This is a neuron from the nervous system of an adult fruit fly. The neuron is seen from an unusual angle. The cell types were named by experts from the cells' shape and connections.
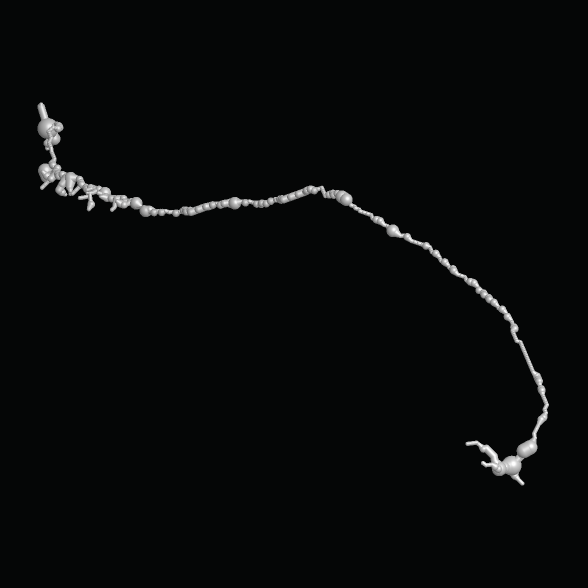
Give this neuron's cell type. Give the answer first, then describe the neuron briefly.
It is of cell type L3. This is an optic-lobe intrinsic neuron. The cell body can be seen at the upper left of the picture. In this view it is wider than it is tall.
